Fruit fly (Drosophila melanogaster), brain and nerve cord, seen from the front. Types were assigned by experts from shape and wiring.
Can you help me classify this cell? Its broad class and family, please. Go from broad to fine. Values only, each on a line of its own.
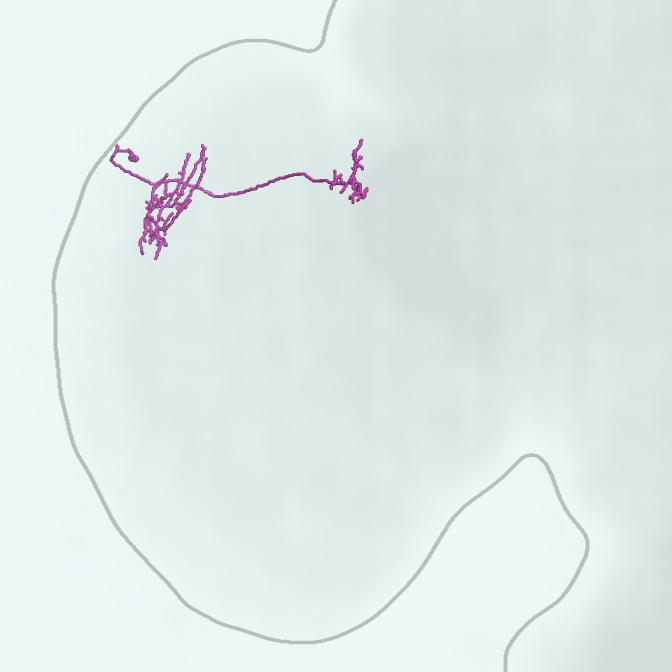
optic-lobe intrinsic neuron
Tm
